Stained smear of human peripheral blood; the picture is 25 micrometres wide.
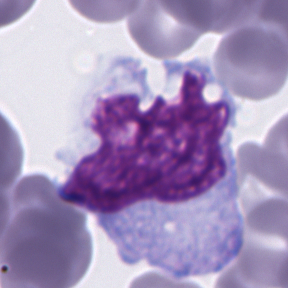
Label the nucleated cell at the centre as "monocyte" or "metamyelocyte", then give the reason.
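I'd call the nucleated cell at the centre a monocyte, not a metamyelocyte. What settles it for me is the cytoplasm, which is pale greyish blue.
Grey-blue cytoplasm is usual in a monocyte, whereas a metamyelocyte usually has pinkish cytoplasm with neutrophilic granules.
Its broadest area lies below the nucleus. As for the nucleus, it stains deep purple, and the chromatin looks mottled, with small paler patches among the darker areas.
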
